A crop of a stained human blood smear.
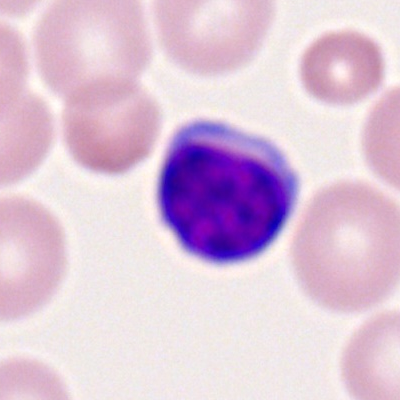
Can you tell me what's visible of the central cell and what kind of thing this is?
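Nucleus occupies most of the cell. Chromatin dense, dark purple, clumped. Cytoplasm pale blue, most visible along the top edge. Lymphocyte.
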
